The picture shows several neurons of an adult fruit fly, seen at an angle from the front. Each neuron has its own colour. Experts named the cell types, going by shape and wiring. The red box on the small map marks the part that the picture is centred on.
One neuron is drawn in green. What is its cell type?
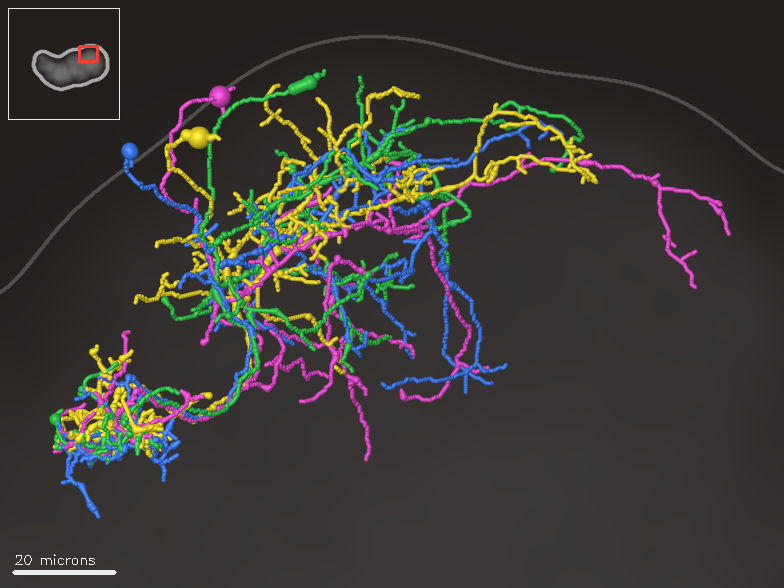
SLP402_b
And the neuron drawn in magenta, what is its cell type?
SLP402_a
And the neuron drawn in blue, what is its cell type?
SLP412_b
